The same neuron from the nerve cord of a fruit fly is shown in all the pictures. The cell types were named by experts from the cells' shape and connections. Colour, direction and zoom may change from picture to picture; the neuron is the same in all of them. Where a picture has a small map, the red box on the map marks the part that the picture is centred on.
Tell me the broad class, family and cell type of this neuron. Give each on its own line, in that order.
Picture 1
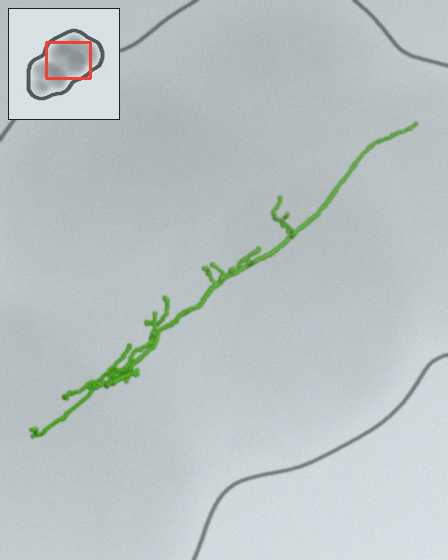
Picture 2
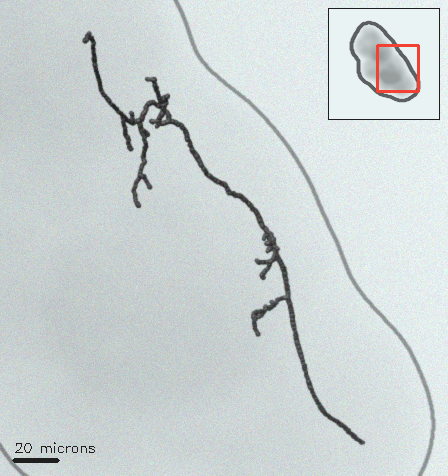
descending neuron
hemilineage LB12
DNge014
